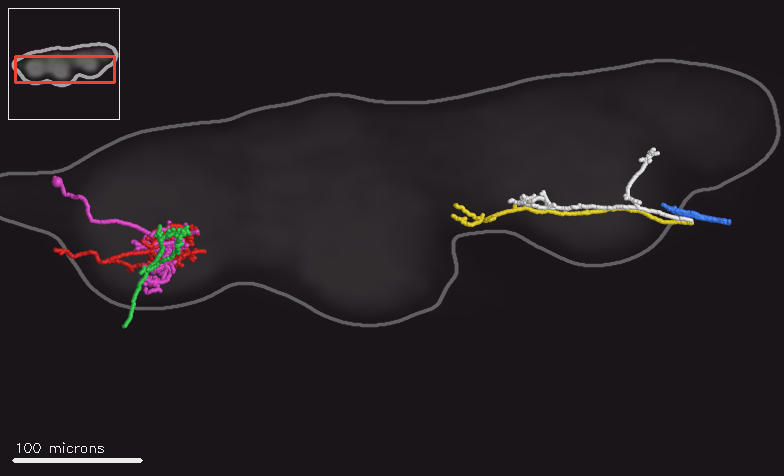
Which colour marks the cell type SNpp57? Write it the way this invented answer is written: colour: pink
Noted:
colour: yellow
